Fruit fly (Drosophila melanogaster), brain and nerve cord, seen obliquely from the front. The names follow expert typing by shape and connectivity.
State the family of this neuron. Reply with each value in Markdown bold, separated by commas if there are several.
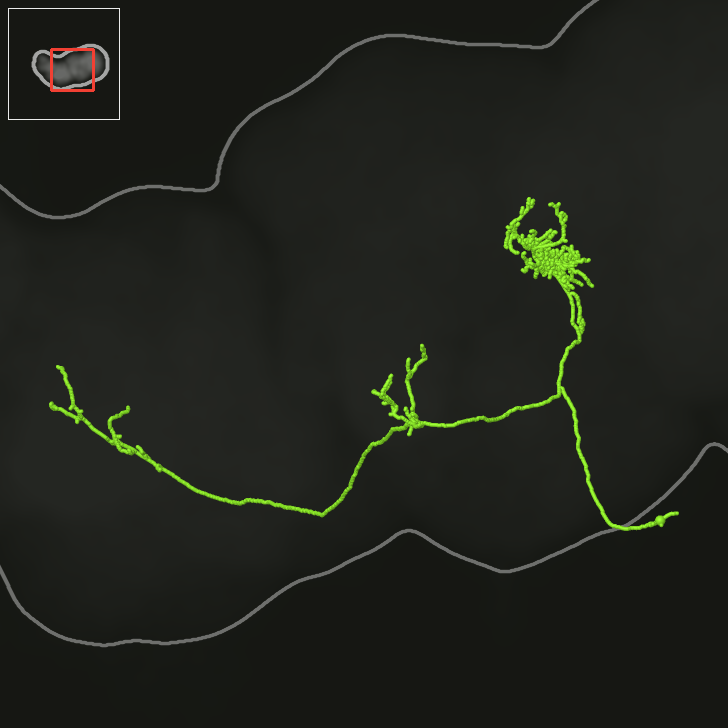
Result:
**hemilineage MX3**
